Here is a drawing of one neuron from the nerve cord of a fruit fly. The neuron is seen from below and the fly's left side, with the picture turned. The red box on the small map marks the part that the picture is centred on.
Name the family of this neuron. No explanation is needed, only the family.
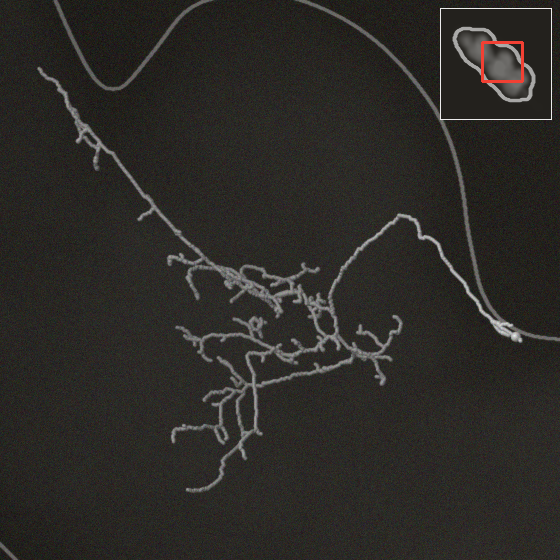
hemilineage 16B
